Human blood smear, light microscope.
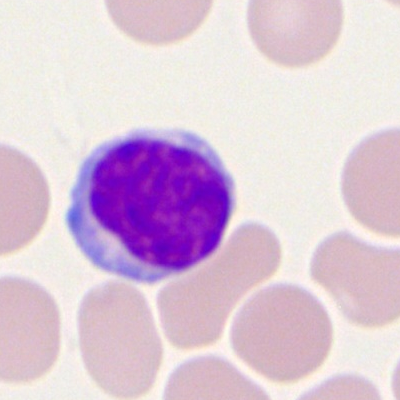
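Lymphocyte: the cell in the middle of this stained human blood smear. Its nucleus occupies most of the cell, so only a narrow rim of cytoplasm remains. The chromatin is dense, dark purple and coarsely clumped. The pale blue cytoplasm is broadest on the lower-left side of the nucleus.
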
